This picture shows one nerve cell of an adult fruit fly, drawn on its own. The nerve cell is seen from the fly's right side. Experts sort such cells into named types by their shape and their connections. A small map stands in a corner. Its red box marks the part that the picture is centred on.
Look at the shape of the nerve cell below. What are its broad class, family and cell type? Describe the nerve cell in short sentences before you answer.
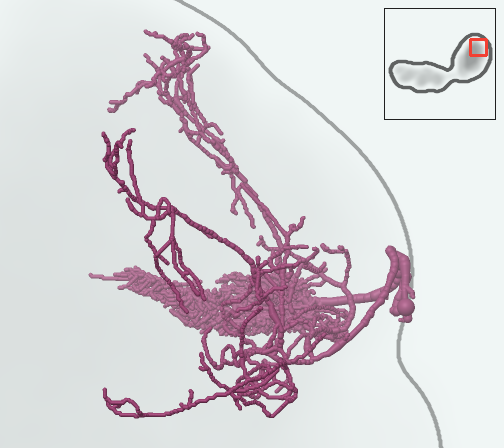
The picture shows dozens of branch ends. As drawn here it is about as wide as it is tall. Its broad class is central-brain intrinsic neuron. Its family is MBON. The cell type is MBON11.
